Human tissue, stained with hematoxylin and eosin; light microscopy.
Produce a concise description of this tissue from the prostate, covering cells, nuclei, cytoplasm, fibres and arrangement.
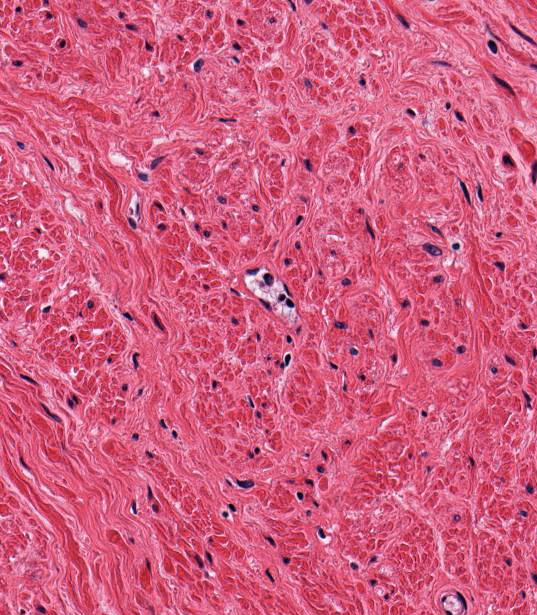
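Pink-staining fibres and bundles make up the entire field, and no epithelium is present. Bundles of smooth muscle cells occupy most of it, cut chiefly in cross-section so that they appear as small polygonal pink profiles. Towards the lower left corner the fibres are cut lengthwise, running as long wavy strands. Nuclei are small, dark and sparsely scattered; none is strikingly enlarged.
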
